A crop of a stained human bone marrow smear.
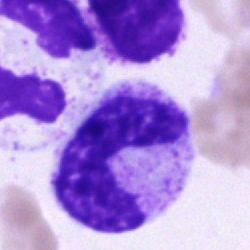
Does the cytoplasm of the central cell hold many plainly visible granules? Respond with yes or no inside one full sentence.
Yes, there is a large number of visible granules in the cell's cytoplasm.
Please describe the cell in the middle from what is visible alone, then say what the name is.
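Outline first: the cell is round. Nucleus next: it is bent into a kidney shape, with a deep notch that opens toward the right, and no nucleoli are visible within it. Cytoplasm last: it is pale lilac and fills the notch of the nucleus. Name: band neutrophil.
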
